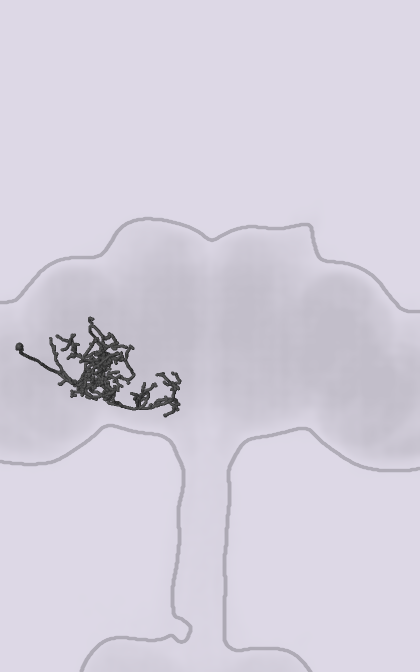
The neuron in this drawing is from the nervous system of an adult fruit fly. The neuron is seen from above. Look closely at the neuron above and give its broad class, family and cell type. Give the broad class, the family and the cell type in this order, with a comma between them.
central-brain intrinsic neuron, hemilineage LHl4_posterior, PLP095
